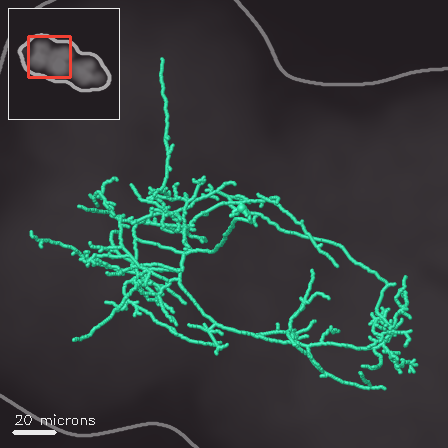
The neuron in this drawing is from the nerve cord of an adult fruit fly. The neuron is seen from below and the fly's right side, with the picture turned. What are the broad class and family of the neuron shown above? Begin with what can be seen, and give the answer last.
By the scale bar it is about 190 microns wide in this view. The picture shows dozens of branch ends. Its broad class is nerve-cord intrinsic neuron. Its family is hemilineage 00A.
